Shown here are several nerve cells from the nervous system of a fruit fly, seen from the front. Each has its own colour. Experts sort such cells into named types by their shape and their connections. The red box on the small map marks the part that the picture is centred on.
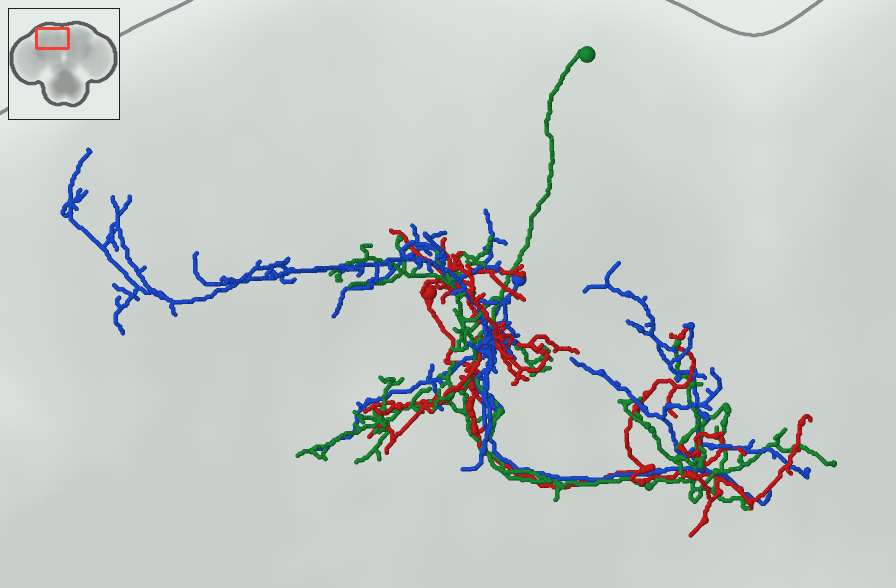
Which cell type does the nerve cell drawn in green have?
CB2200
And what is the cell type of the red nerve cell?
CB2737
